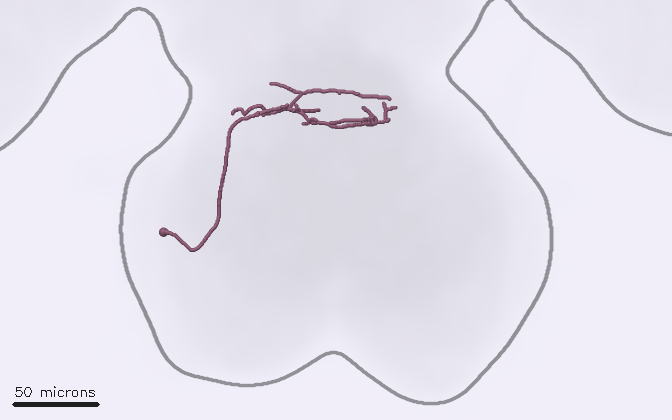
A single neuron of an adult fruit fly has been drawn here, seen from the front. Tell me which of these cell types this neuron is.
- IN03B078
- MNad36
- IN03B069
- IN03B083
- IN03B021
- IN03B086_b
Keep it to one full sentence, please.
On the level of cell type, this neuron is IN03B086_b.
